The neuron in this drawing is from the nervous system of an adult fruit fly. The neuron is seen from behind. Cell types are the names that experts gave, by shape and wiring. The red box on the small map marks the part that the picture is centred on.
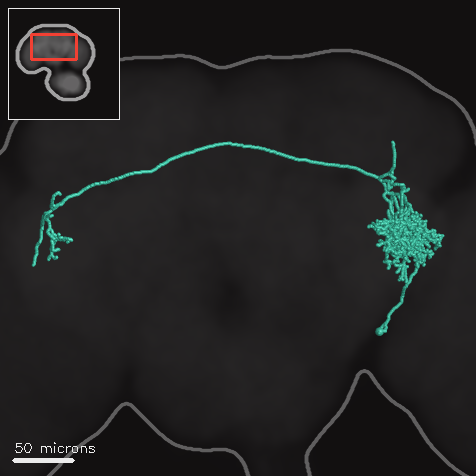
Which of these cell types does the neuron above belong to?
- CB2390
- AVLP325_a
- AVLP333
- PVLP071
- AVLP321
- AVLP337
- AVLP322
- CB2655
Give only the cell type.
AVLP322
